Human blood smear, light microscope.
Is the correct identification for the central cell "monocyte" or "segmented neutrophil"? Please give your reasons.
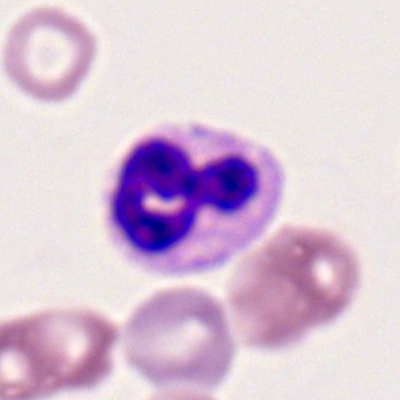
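This is a segmented neutrophil. Its nucleus is in lobes, the larger one on the left side of the cell.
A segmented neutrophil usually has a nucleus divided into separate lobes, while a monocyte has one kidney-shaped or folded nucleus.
The cytoplasm is pale pinkish-lilac.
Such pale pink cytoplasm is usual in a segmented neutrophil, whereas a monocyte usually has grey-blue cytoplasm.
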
